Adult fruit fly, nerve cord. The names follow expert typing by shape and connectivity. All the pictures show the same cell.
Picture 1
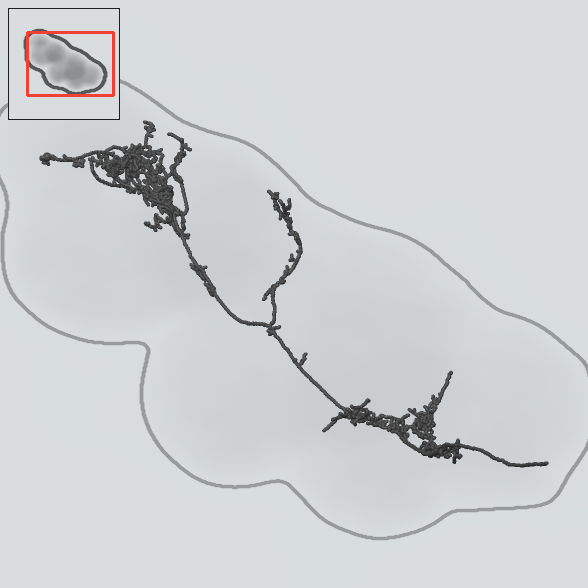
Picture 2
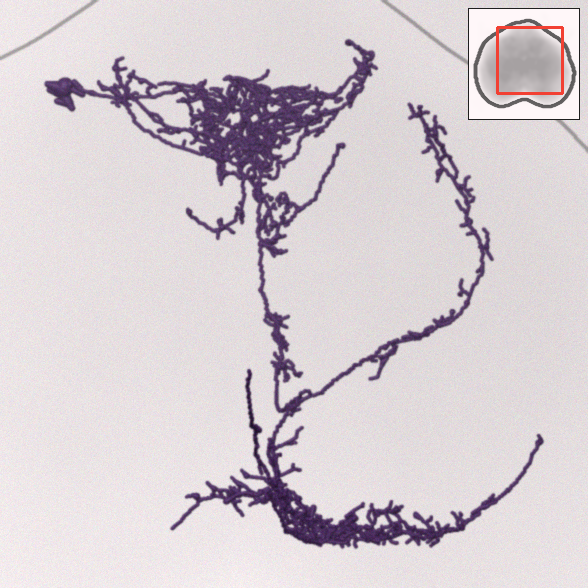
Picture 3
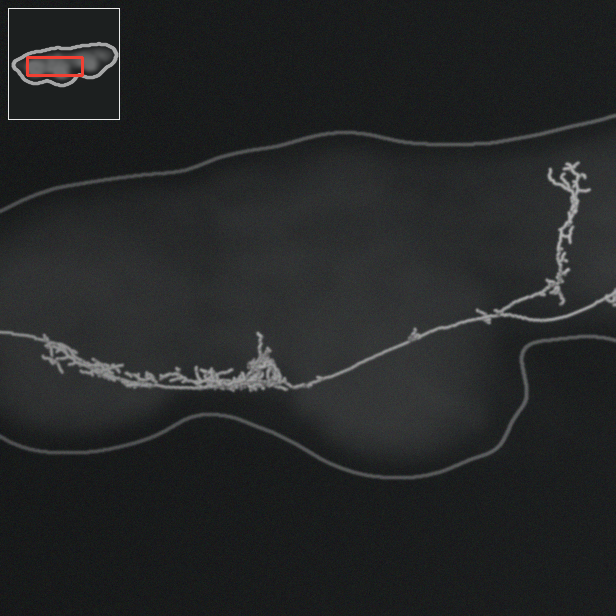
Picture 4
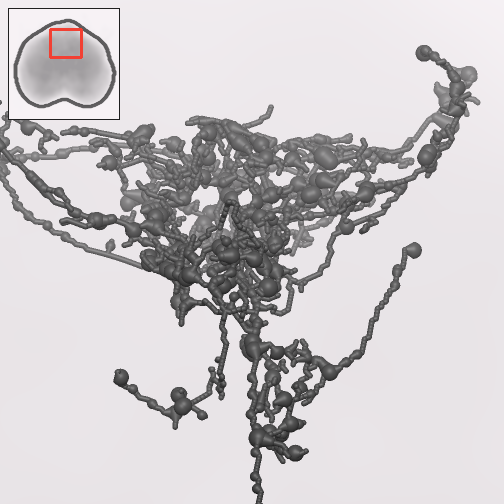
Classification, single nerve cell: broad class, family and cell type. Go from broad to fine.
ascending neuron; hemilineage 05B; AN05B053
